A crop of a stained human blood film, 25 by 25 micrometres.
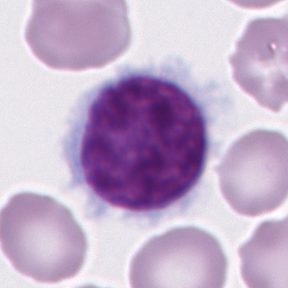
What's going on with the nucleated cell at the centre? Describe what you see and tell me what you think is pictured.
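Outer edge ragged, not smooth. Fine hair-like projections stand out on all sides. Chromatin dark purple, mottled and clumped. No nucleoli seen. Hairy cell.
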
